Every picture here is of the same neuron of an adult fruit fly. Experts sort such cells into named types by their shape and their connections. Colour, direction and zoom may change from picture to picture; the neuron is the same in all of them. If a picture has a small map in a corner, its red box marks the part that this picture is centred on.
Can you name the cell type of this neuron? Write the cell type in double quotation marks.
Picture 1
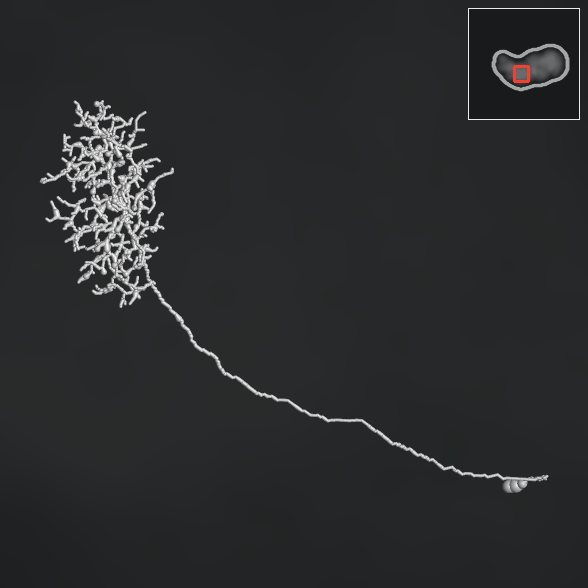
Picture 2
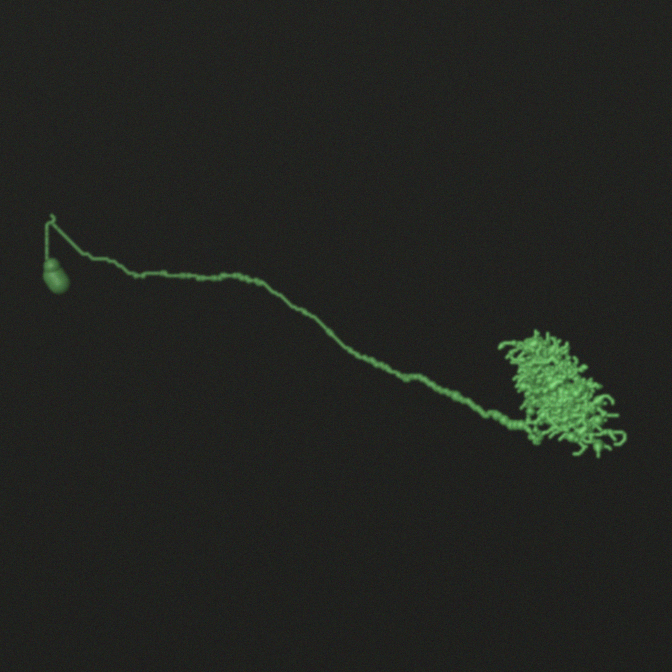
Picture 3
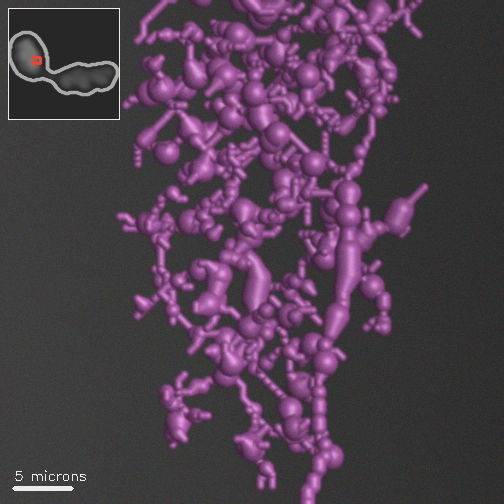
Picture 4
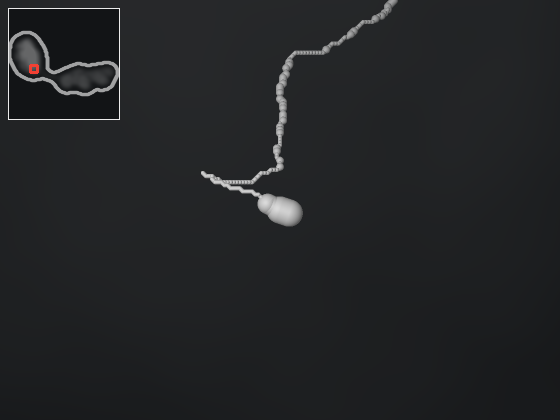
"Pm1"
